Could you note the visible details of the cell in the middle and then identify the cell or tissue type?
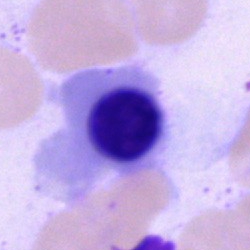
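The nucleus is positioned off-centre, toward the right side of the cell, and its dense chromatin stains deep purple. Cytoplasm is abundant, covering more area than the nucleus, and is pale grey-blue. The cell is an erythroblast.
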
